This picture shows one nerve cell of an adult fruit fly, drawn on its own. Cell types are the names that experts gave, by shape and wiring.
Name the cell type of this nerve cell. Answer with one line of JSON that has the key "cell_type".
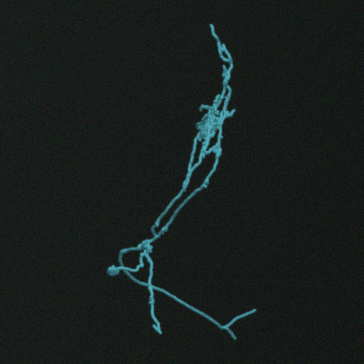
{"cell_type": "Lat1"}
